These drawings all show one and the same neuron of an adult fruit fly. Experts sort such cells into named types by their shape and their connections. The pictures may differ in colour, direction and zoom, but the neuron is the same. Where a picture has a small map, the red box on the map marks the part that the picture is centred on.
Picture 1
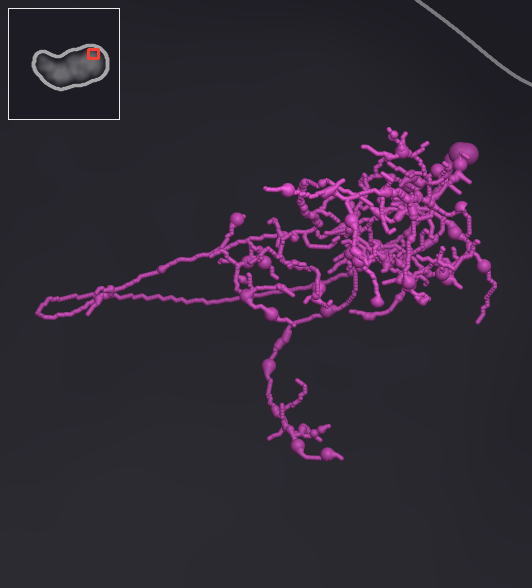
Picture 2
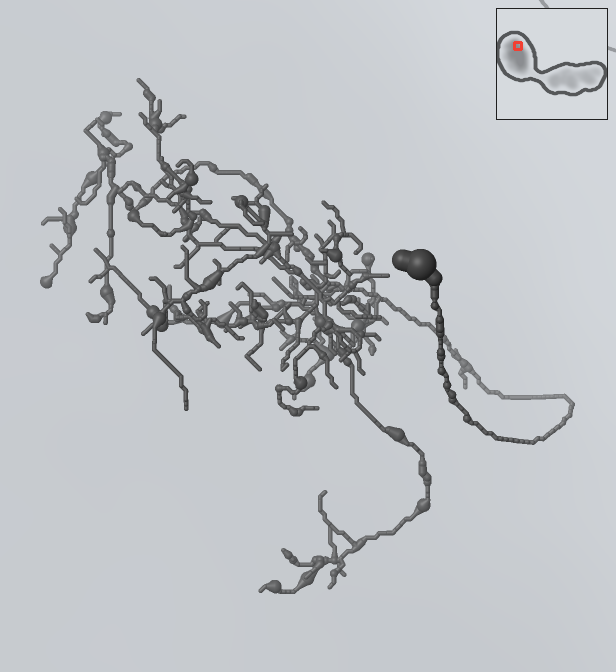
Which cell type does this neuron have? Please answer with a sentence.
The cell type is CB4114.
